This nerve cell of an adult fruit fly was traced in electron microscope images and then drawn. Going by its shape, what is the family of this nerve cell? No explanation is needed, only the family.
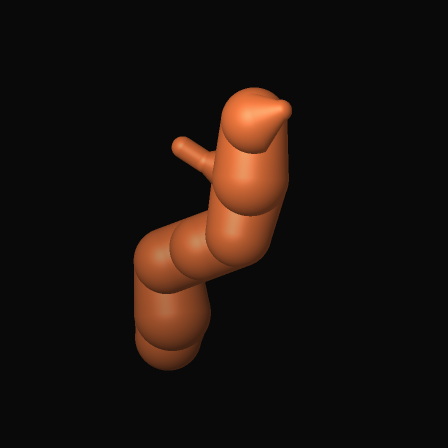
class visual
